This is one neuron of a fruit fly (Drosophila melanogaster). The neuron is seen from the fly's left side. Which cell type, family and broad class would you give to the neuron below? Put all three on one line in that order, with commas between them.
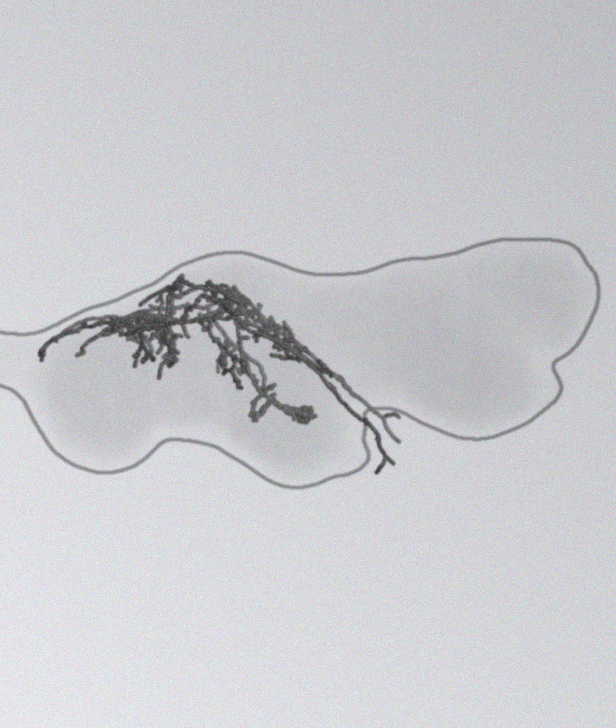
EN00B008, hemilineage 00B, efferent neuron of the nerve cord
